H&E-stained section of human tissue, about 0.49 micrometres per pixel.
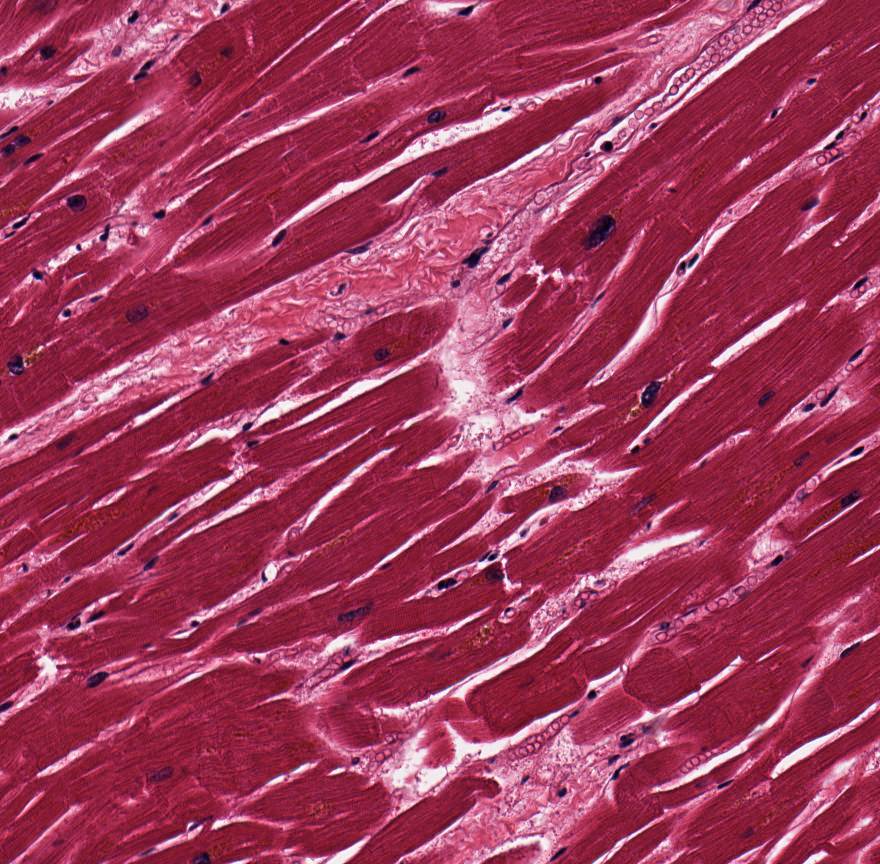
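Left ventricle of the heart. Fine golden-brown granular pigment in the cytoplasm of some fibres, near the nuclei. Pale pink wavy collagenous connective tissue in a diagonal band through the upper middle, between muscle bundles. Thin-walled capillaries with rows of red blood cells between fibres, clearest upper right. No fat cells anywhere in the field.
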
